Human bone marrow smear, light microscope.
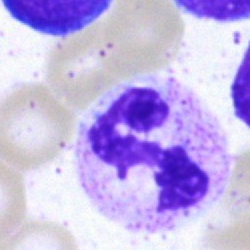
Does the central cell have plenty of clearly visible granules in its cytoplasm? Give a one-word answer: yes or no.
Yes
